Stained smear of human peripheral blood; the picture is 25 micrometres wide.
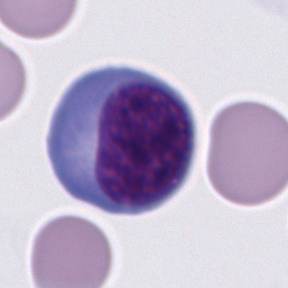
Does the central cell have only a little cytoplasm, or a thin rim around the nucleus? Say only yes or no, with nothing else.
No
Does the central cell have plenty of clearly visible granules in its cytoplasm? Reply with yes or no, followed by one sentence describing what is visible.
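No. The cytoplasm shows no visible granules.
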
